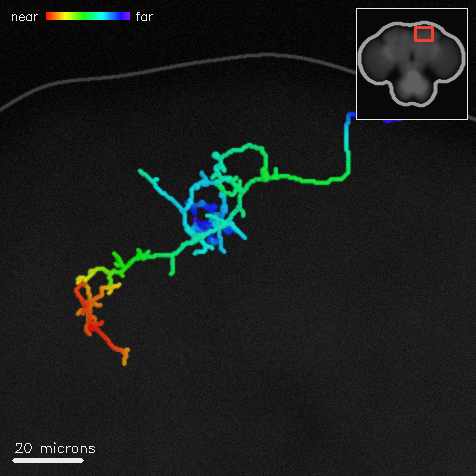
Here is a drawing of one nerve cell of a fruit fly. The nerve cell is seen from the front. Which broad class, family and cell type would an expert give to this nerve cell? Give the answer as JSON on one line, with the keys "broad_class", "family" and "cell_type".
{"broad_class": "central-brain intrinsic neuron", "family": "hemilineage VLPd&p1_dorsal", "cell_type": "CB4197"}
